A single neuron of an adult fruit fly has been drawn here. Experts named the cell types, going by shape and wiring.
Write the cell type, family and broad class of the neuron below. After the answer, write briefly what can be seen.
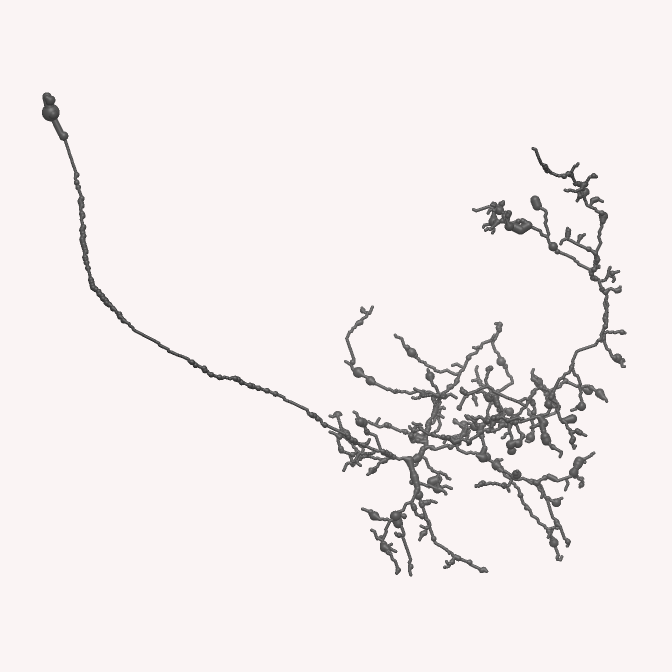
It is of cell type SMP191. Its family is hemilineage DL2_dorsal. This is a central-brain intrinsic neuron. The cell body is at the upper left of the picture. In this view it is about as wide as it is tall.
